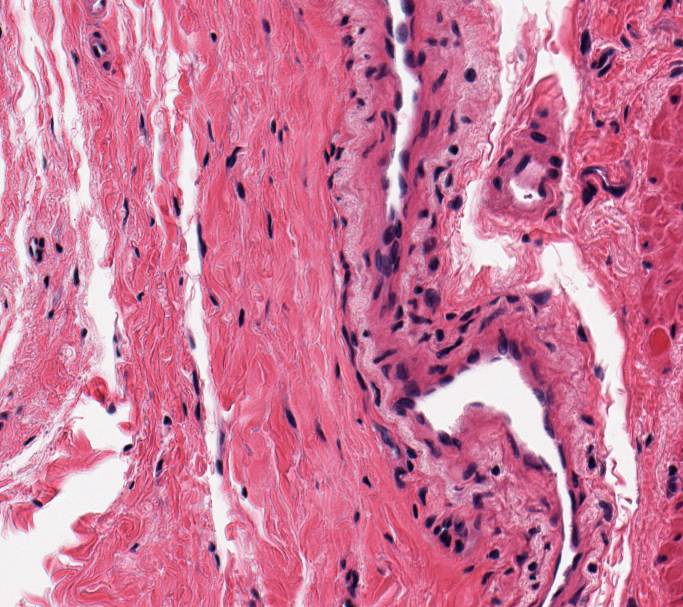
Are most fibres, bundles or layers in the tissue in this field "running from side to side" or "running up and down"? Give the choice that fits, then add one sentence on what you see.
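Running up and down. Dense pink fibres in the left and central parts of the field run mostly from top to bottom.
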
